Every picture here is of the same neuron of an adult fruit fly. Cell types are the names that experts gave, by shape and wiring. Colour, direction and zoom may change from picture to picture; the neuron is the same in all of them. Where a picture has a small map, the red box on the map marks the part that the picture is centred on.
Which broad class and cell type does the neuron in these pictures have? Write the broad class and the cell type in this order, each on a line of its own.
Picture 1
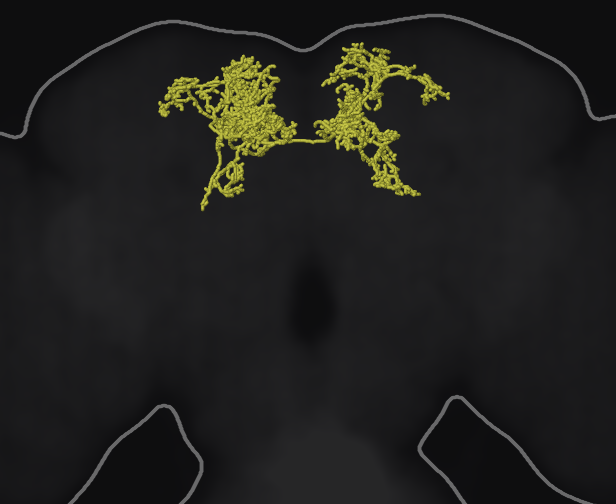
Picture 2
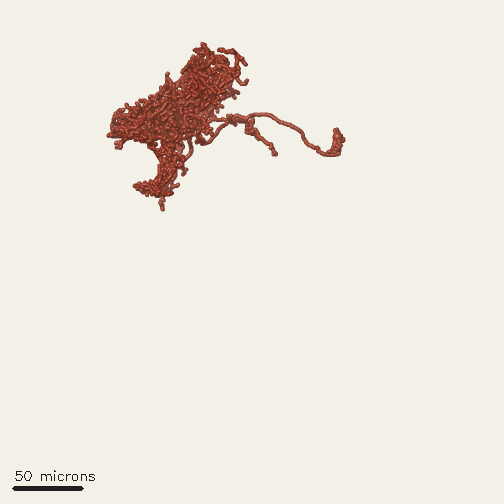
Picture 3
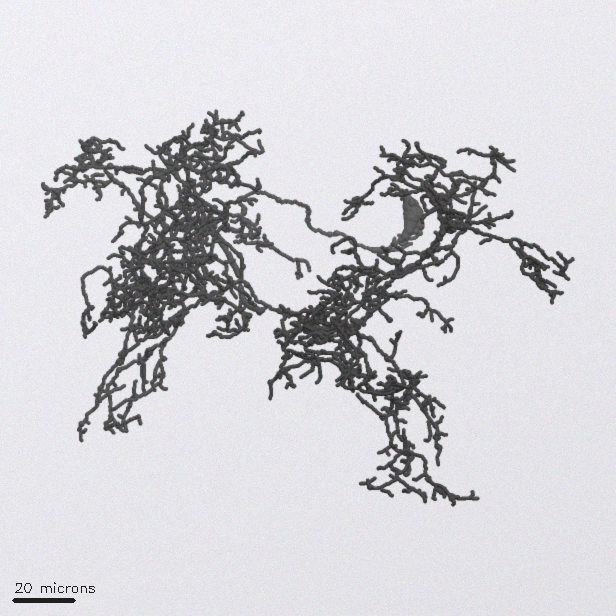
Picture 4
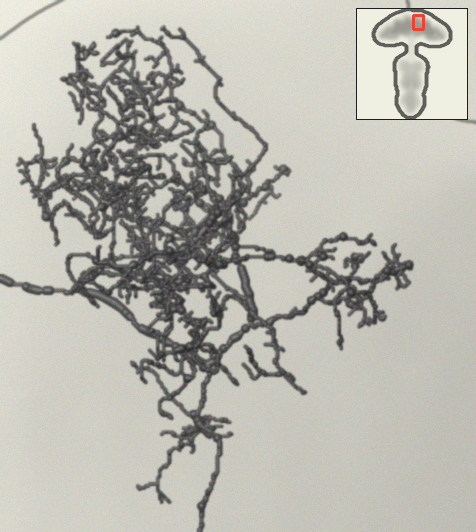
central-brain intrinsic neuron
SMP384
